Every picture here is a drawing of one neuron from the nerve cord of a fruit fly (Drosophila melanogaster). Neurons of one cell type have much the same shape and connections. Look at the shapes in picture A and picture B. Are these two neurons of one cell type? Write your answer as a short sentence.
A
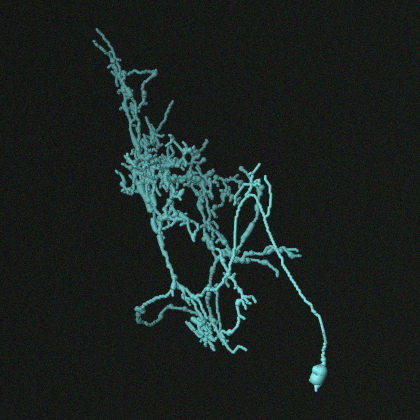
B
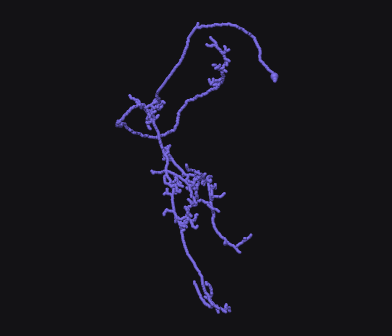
They are of different cell types.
